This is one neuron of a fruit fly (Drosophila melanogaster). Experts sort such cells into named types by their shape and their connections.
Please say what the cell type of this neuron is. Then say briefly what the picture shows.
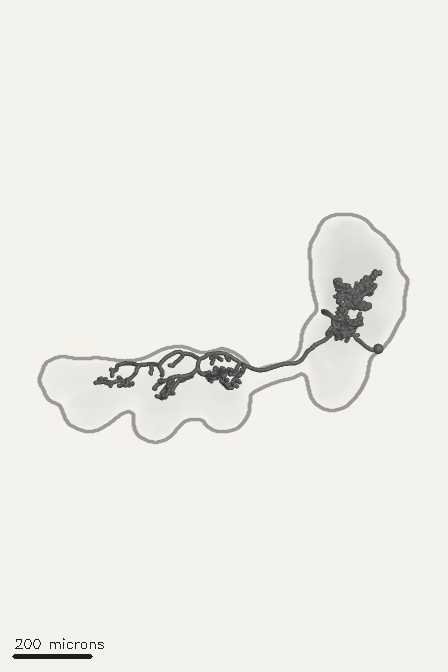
Its cell type is DNg97. This is a descending neuron. Its cell body lies on the right of the picture. From left to right in the picture it spans about 750 microns.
